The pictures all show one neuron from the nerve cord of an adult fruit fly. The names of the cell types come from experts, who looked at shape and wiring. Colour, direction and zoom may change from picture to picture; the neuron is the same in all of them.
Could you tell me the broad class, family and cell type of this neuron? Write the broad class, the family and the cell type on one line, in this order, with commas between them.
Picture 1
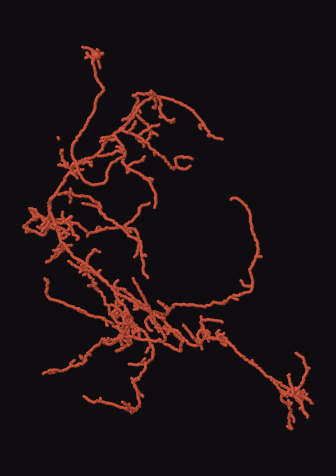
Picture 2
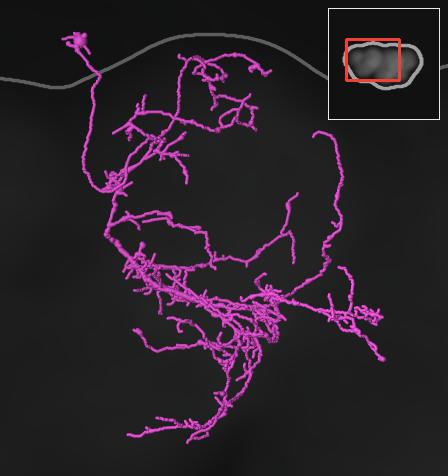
nerve-cord intrinsic neuron, hemilineage 03A, IN03A050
